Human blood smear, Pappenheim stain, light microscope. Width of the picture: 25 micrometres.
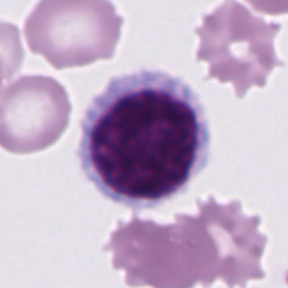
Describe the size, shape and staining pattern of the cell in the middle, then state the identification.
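You've got a round nucleus here, about 10 micrometres across, with dense, coarsely clumped chromatin. Only a narrow rim of pale blue cytoplasm goes all the way round it, and the cell's outer edge is slightly frayed rather than smooth. It's a hairy cell.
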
